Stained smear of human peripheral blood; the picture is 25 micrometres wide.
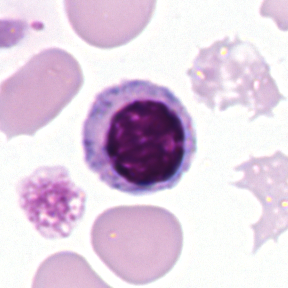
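Normoblast at the centre of a stained peripheral blood smear. Look at its cytoplasm: it is pale blue-grey and runs as a complete ring around the nucleus. Notice that this cytoplasm carries no coarse coloured granules. You will find no vacuoles in it either.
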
